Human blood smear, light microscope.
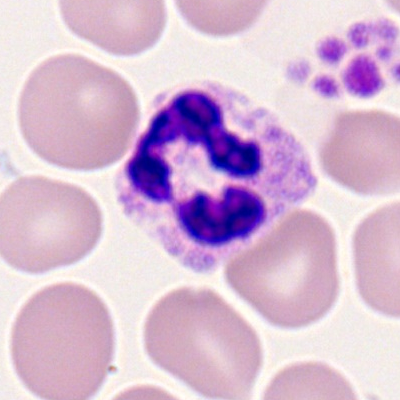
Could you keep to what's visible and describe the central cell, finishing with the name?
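Nucleus split into several connected lobes, ringed around a pale central zone. Chromatin dark purple, coarsely clumped. Cytoplasm plentiful and pale pink, with fine lilac granules scattered evenly throughout. Segmented neutrophil.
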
